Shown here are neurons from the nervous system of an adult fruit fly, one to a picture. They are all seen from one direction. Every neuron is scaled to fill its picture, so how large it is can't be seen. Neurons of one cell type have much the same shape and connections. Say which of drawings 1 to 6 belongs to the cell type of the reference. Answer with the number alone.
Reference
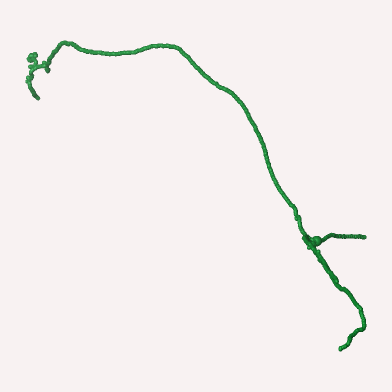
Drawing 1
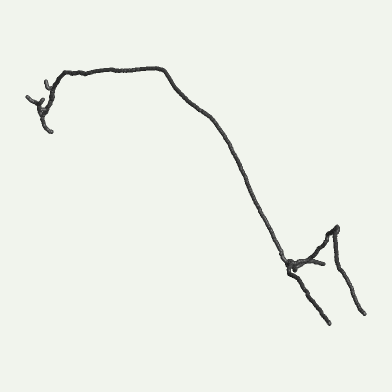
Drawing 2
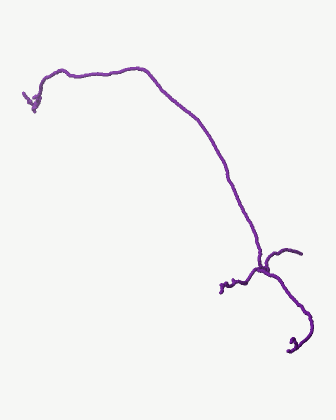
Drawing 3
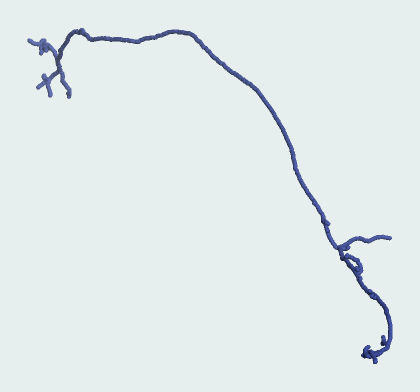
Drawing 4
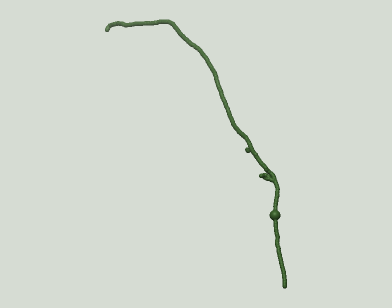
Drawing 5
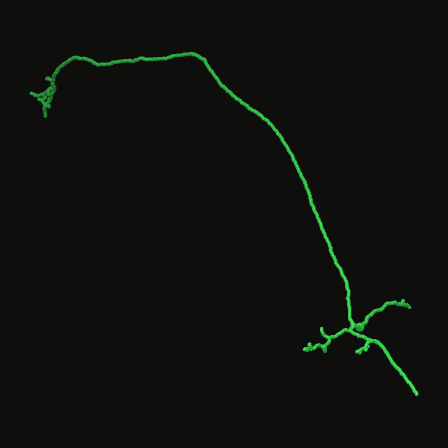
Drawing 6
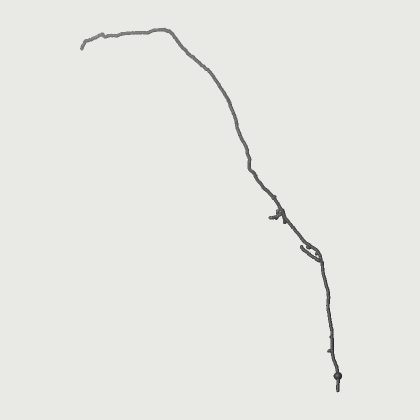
3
